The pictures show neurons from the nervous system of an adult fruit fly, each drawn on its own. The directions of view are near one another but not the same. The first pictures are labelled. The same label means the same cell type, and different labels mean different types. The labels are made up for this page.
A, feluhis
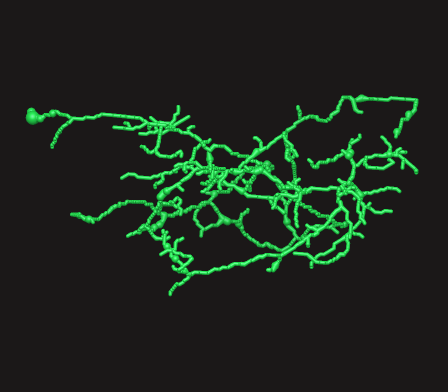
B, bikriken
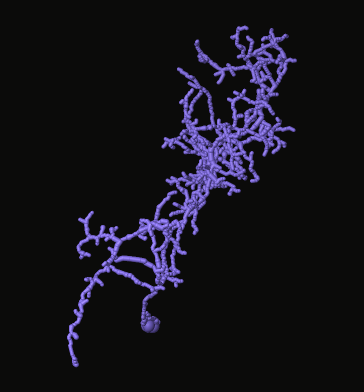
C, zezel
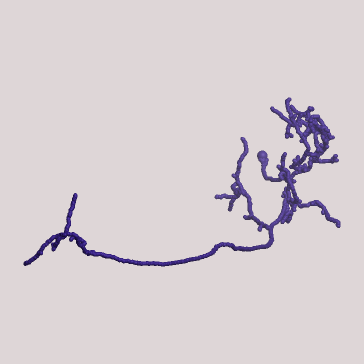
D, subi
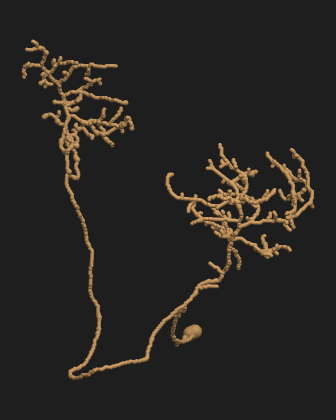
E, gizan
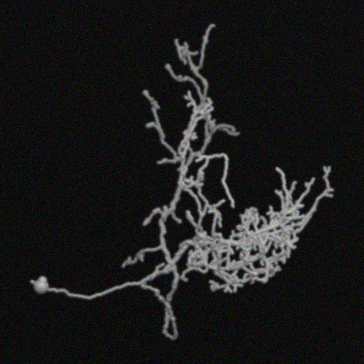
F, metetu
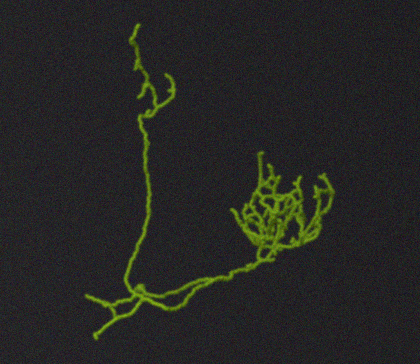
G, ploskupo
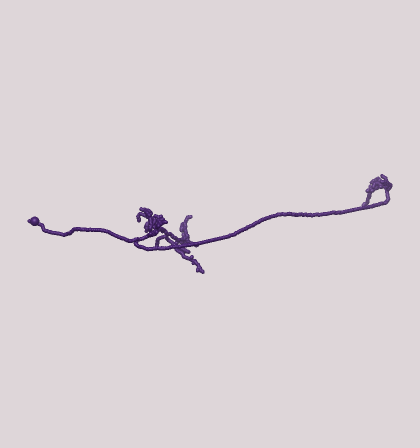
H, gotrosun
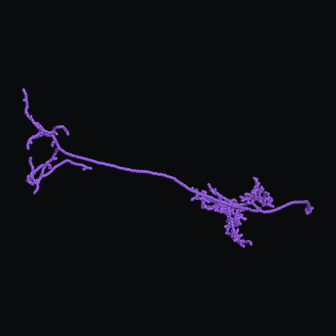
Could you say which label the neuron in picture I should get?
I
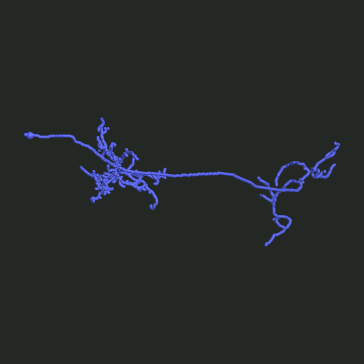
gotrosun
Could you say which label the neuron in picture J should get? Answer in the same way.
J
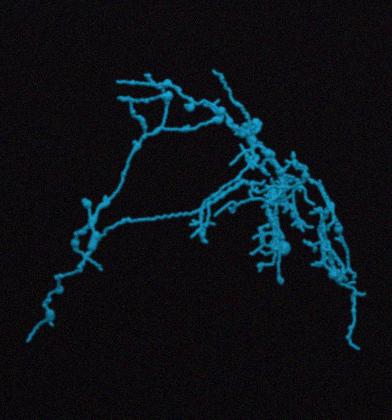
feluhis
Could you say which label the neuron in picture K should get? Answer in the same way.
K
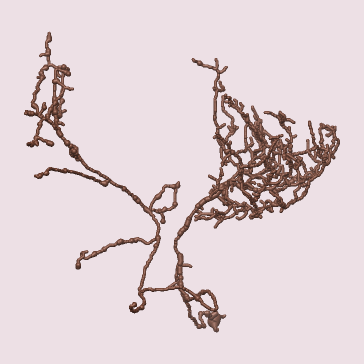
gizan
